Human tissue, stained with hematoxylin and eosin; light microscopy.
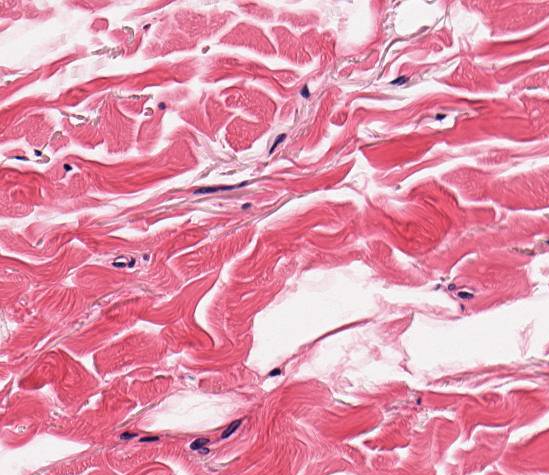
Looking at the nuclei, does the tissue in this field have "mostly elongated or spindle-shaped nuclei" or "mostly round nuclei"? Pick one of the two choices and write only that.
Mostly elongated or spindle-shaped nuclei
